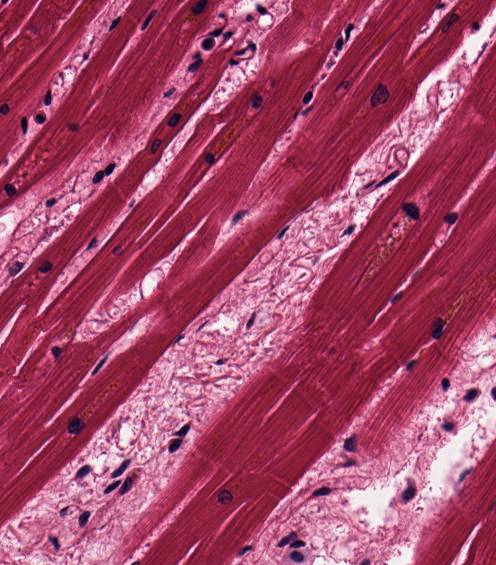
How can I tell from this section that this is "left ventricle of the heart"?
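Left ventricle of the heart: long muscle fibres run in parallel, diagonally from lower left to upper right, across the whole field. Nuclei oval, central within the fibres. Some fibres branch and join neighbouring fibres.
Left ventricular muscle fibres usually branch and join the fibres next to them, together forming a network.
The branching seen here goes with that. Golden-brown granules cluster at the ends of some central nuclei.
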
